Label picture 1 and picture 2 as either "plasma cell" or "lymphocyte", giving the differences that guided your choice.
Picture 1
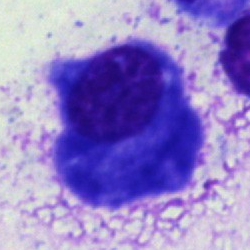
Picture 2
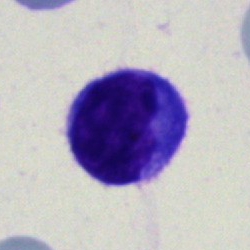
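Picture 1 shows a plasma cell, and picture 2 shows a lymphocyte. The plasma cell has an irregular outline with rounded bulges along its edge, whereas the lymphocyte is round. The cytoplasm of the plasma cell stains deep blue; in the lymphocyte the nucleus fills most of the cell, and the scant cytoplasm forms only a thin crescent on the right side.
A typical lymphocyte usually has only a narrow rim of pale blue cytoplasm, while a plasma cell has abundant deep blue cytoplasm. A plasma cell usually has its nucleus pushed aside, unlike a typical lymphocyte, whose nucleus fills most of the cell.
The nucleus of the plasma cell stains dark purple, and the chromatin of the lymphocyte is dark and densely clumped. Neither cell shows granules in its cytoplasm.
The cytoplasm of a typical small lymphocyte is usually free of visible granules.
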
